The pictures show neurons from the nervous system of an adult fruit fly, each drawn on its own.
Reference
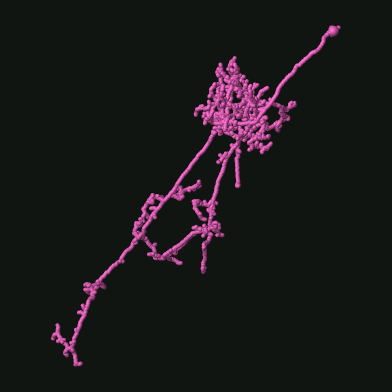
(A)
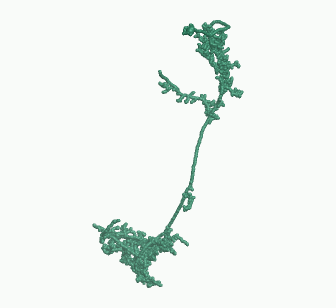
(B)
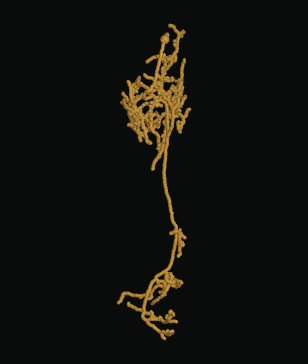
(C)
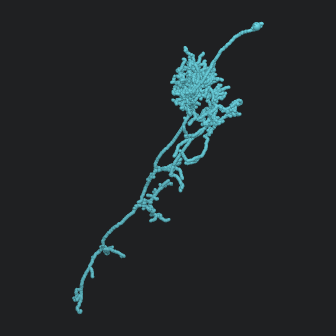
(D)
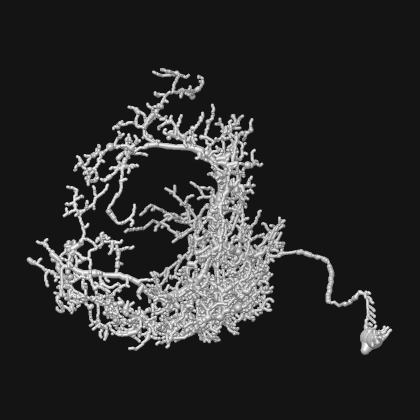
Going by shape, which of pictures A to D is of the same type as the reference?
Picture C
